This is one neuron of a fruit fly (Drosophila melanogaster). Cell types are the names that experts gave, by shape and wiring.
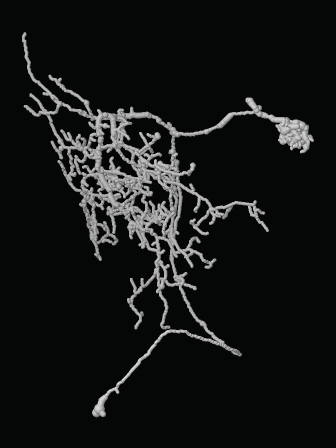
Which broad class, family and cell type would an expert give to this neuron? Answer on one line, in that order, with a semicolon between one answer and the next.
central-brain intrinsic neuron; hemilineage LALv1_dorsal; LCNOp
